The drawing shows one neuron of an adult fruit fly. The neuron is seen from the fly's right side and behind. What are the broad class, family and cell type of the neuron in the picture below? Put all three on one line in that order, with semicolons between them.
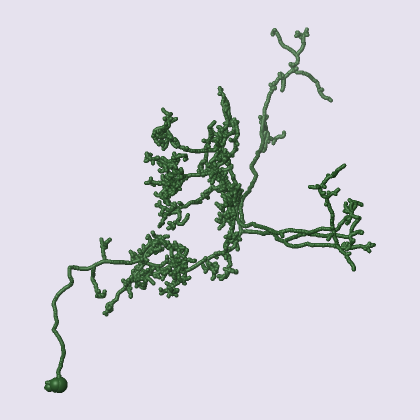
optic-lobe intrinsic neuron; Y; Y11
